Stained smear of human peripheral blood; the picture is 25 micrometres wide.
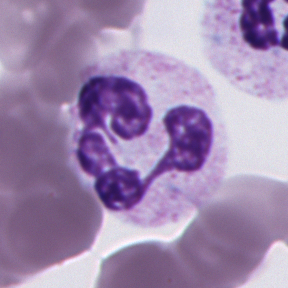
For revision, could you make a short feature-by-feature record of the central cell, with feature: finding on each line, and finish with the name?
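Lobes: separate, joined by thin strands
Strand: long and thin, right-hand lobe to lowest lobe
Chromatin: dark purple, coarsely clumped
Granules: fine, pinkish-lilac, evenly filling the cytoplasm
Identity: segmented neutrophil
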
